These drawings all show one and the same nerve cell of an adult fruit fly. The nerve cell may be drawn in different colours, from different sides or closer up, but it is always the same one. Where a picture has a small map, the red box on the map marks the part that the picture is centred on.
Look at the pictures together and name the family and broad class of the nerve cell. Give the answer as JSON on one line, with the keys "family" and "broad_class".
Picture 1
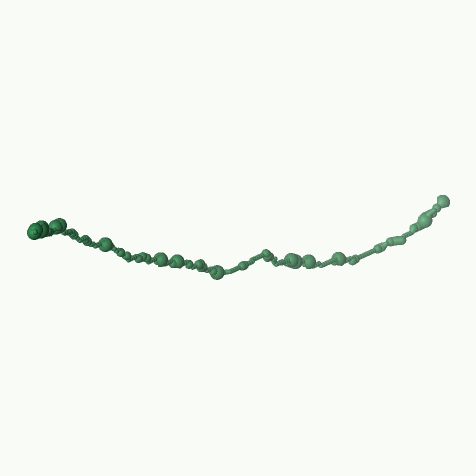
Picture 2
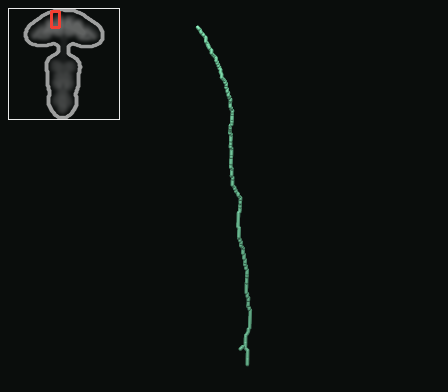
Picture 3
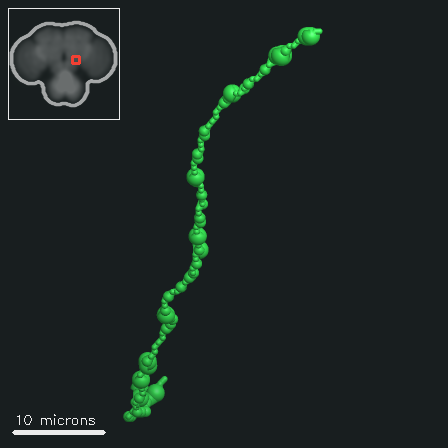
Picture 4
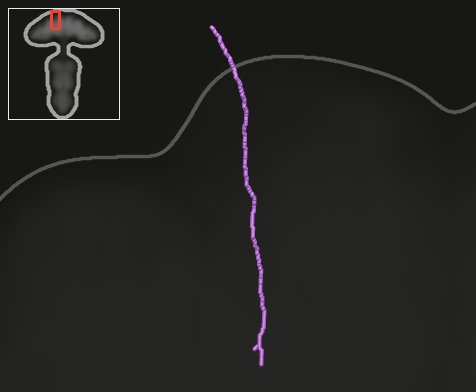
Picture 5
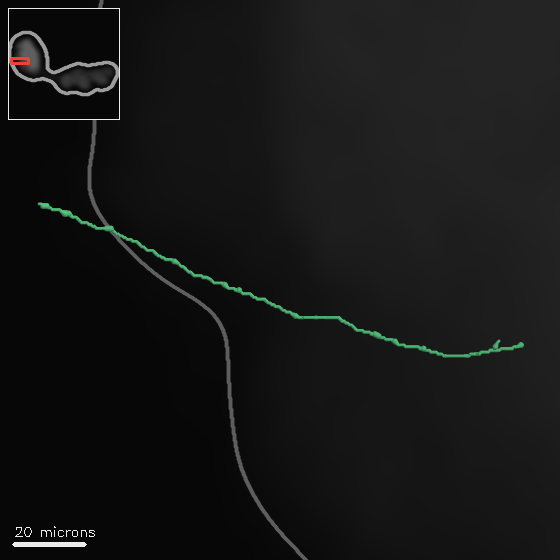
{"family": "class mechanosensory", "broad_class": "sensory neuron entering the brain"}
